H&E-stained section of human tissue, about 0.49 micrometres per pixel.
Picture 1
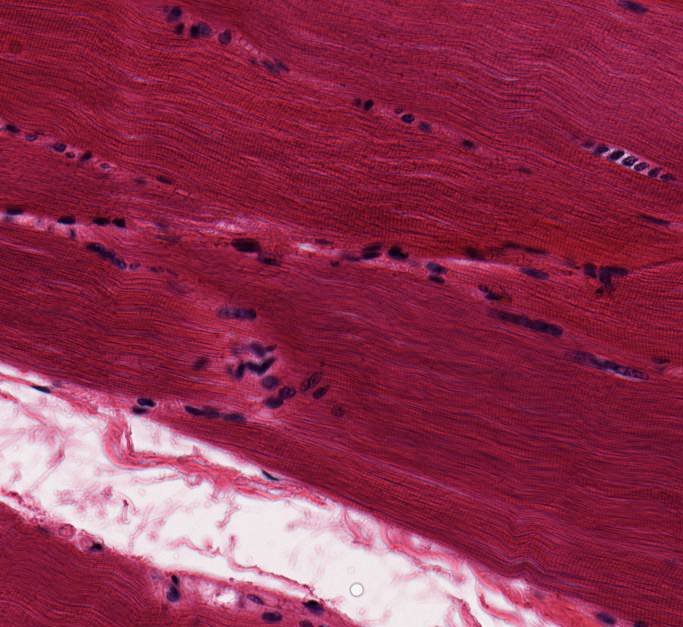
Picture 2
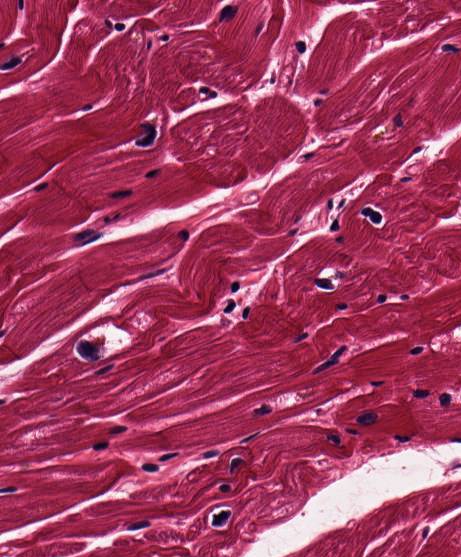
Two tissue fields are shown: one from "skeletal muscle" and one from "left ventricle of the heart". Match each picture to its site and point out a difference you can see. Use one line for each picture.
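Picture 1 – skeletal muscle. The nuclei are dark, elongated and lie at the edges of the fibres rather than in their centres.
Picture 2 – left ventricle of the heart. Muscle fibre nuclei lie centrally within the fibres.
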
